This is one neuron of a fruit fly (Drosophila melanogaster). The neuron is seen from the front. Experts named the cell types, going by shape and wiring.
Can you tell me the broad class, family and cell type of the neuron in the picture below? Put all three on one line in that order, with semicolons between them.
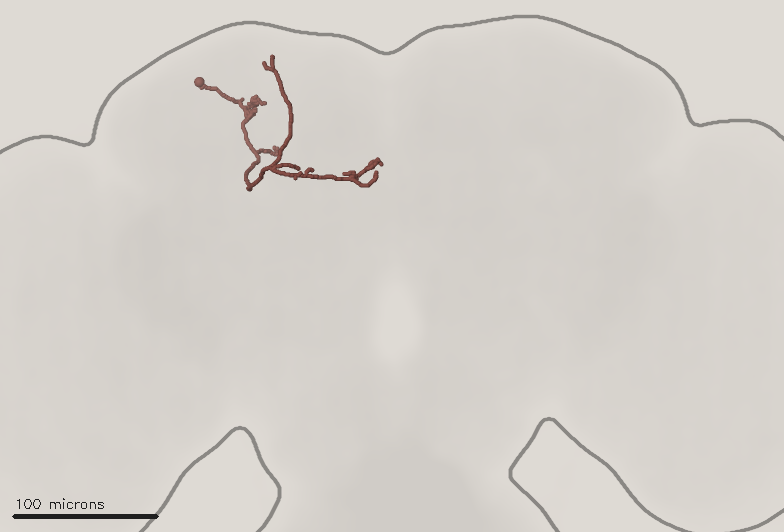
central-brain intrinsic neuron; class Kenyon Cell; KCa'b'-ap2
